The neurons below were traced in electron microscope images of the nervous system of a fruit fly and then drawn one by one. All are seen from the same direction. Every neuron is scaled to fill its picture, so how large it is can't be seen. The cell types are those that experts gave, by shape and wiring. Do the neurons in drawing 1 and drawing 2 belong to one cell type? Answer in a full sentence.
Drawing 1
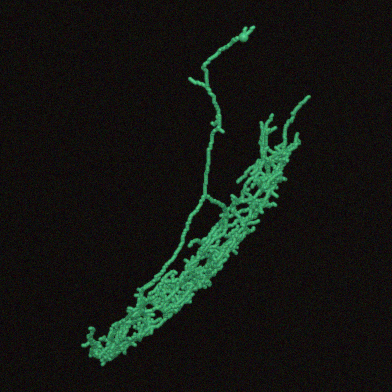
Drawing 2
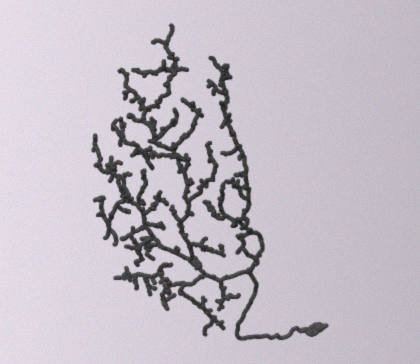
They are of different cell types.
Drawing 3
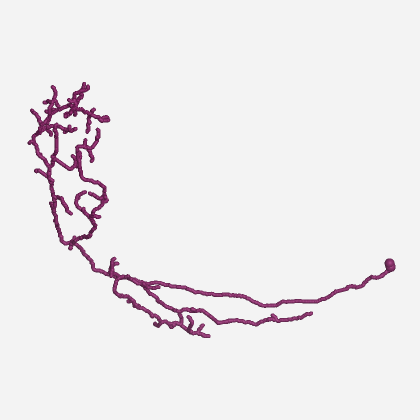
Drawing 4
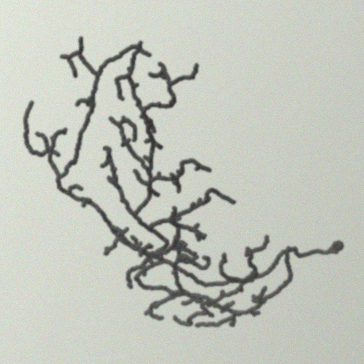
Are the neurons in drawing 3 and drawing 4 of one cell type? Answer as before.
They are of the same cell type.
